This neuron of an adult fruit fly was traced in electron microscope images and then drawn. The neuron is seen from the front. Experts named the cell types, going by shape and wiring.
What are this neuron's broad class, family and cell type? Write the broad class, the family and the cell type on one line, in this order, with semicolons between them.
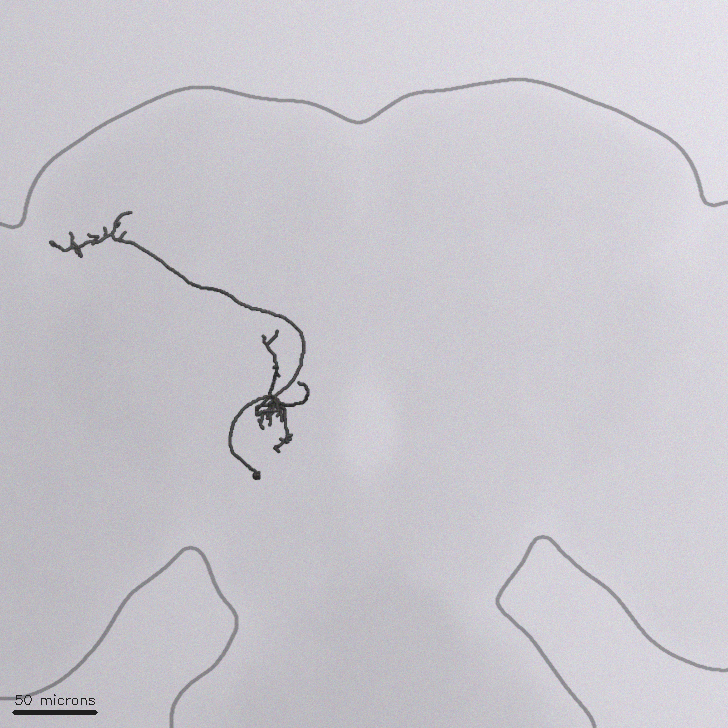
central-brain intrinsic neuron; hemilineage ALv1; M_vPNml75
